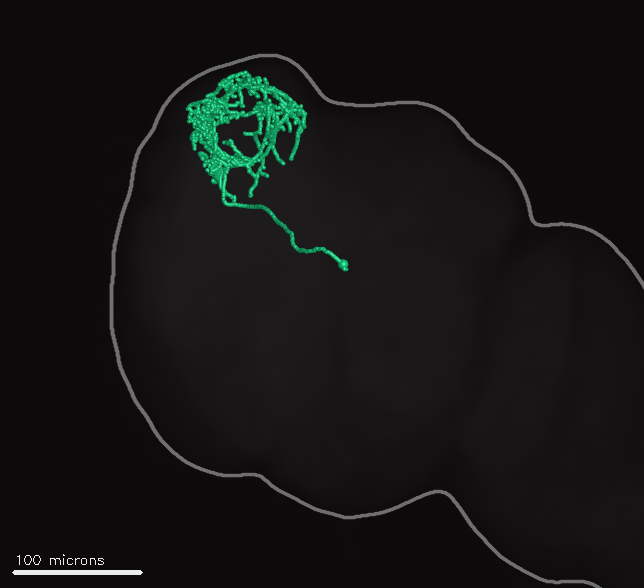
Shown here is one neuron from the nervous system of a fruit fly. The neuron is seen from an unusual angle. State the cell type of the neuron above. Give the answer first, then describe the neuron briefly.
It is of cell type DSKMP3. It is a central-brain intrinsic neuron. The cell body is in the middle of the picture. From top to bottom in the picture it spans about 160 microns.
